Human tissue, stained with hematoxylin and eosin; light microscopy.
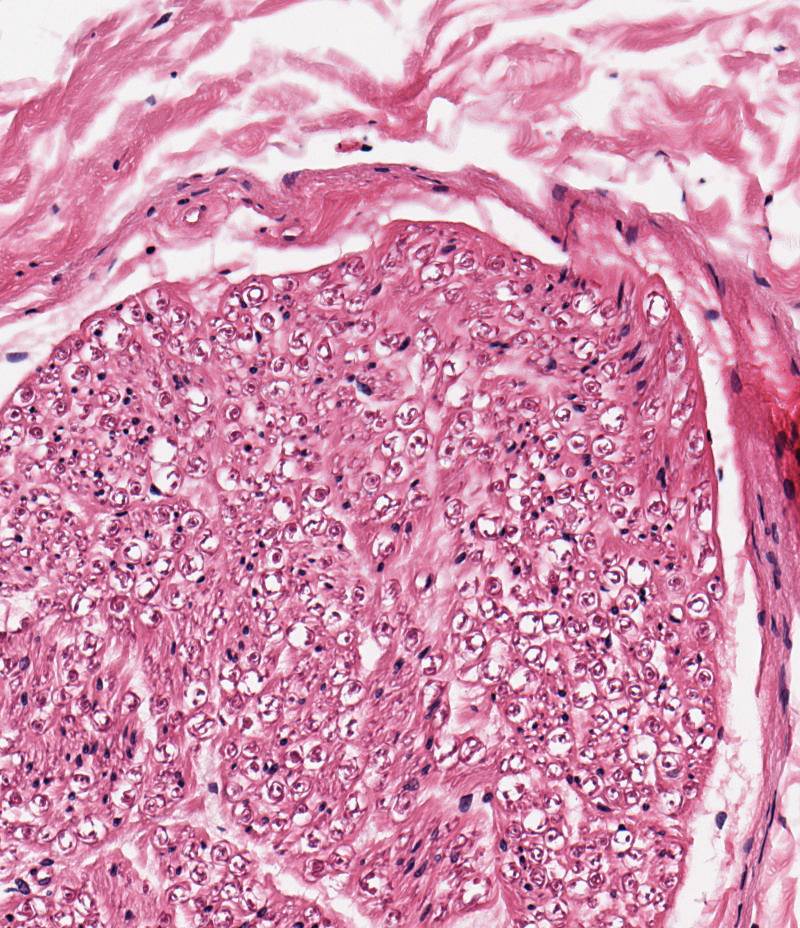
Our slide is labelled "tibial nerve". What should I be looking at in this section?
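Most of the bundle is small round profiles, each a central pink dot inside a pale clear ring, and that fits the tibial nerve.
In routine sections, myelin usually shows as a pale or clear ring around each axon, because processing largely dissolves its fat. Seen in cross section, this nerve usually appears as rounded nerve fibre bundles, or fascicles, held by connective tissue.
A thin layer of flattened cells, their elongated dark nuclei parallel to its edge, wraps the bundle. Small dark oval nuclei are sparsely scattered between the fibres.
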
